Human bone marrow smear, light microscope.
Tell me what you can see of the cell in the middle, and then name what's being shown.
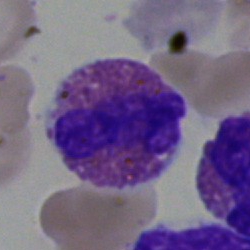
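Across the middle of the cell, the nucleus lies as an irregular lobed band running horizontally. Its chromatin is dense and stains dark blue-purple. Fine granules pack the cytoplasm, and a few small reddish-brown dots are scattered in it too. What we have here is an eosinophil.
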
